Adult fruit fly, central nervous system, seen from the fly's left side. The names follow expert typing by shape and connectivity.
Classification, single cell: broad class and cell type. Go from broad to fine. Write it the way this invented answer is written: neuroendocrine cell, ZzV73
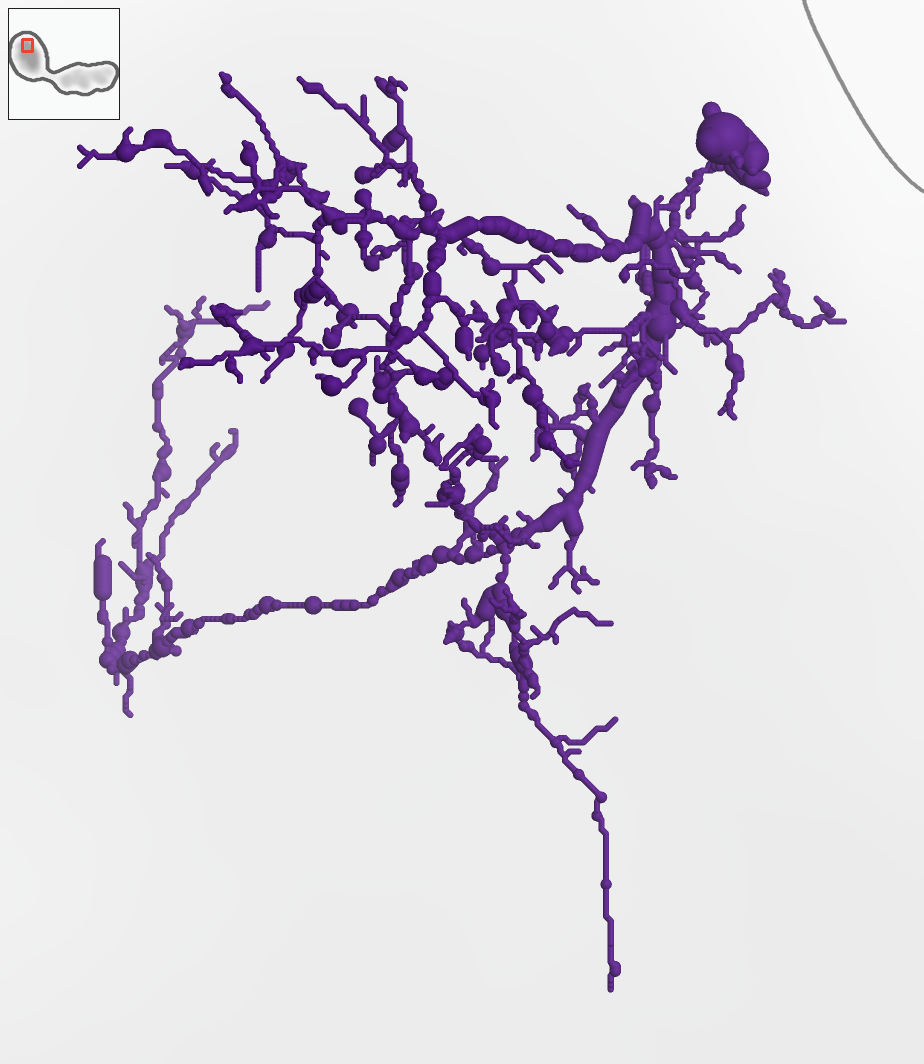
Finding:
central-brain intrinsic neuron, SMP530_b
